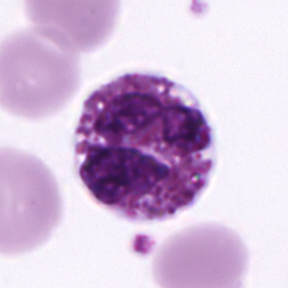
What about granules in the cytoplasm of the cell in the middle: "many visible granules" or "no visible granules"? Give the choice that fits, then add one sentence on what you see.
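Many visible granules. Coarse reddish-pink granules fill the cytoplasm.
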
